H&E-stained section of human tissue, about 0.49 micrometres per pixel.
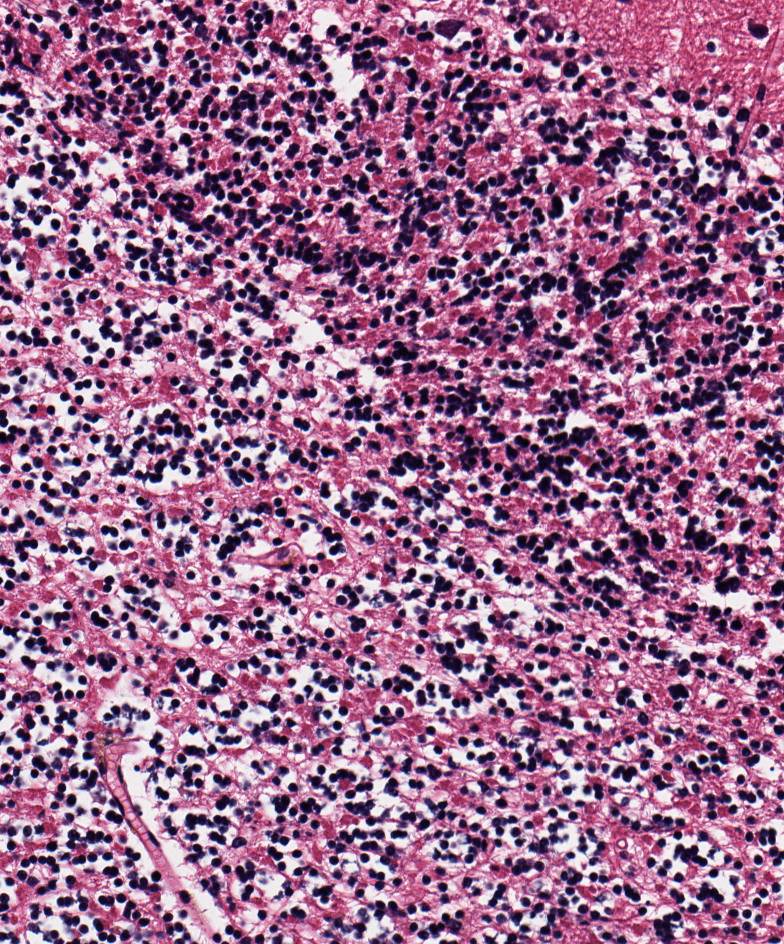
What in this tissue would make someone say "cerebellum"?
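This is the cerebellum. Look first at the crowded nuclei: small, round and uniform, each with very little visible cytoplasm around it. Between their groups sit small irregular islands of pale pink fibrillar material. Now move to the top right corner, where the tissue becomes a pink fibrillary zone with few nuclei.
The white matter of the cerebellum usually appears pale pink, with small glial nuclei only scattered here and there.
That sparsely nucleated pink zone agrees with such an appearance. Finally, a thin-walled vessel runs obliquely through the lower left part of the field.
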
